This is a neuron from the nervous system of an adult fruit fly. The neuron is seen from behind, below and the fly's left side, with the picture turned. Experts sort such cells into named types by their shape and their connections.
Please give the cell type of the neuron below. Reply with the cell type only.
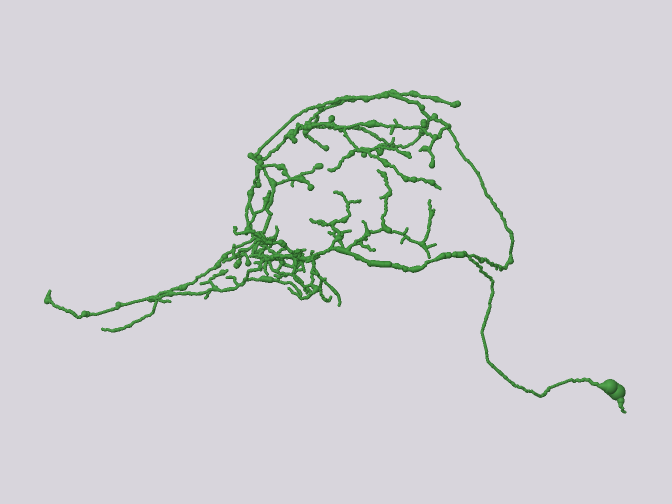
LHAV3o1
